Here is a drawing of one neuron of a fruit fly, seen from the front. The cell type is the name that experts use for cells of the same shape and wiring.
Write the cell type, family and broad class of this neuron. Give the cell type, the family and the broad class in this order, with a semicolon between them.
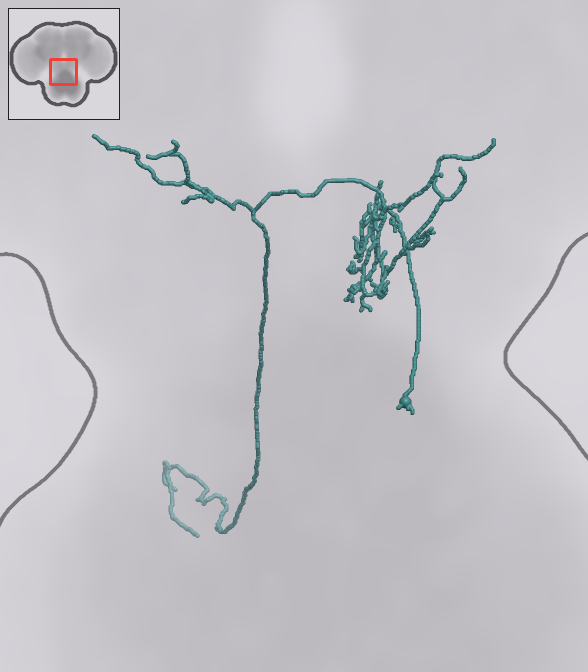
DNge179; hemilineage LB6; descending neuron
